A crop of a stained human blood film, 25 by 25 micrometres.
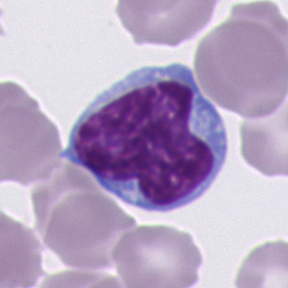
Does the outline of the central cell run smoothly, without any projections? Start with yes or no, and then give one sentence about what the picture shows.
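No. A single small pointed projection sticks out from the left edge of the cell.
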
